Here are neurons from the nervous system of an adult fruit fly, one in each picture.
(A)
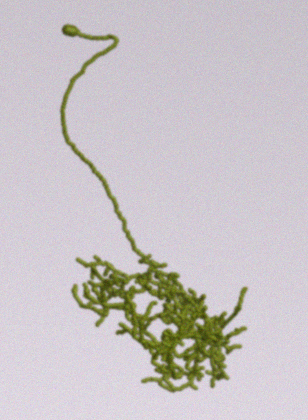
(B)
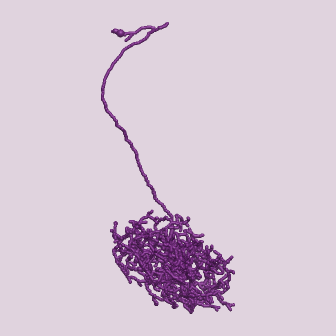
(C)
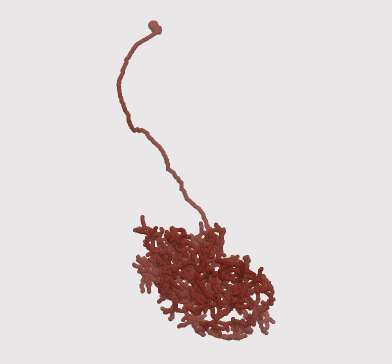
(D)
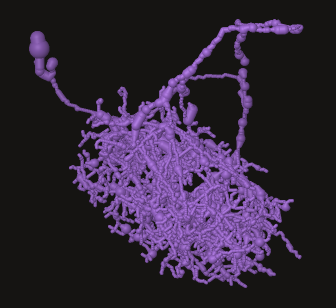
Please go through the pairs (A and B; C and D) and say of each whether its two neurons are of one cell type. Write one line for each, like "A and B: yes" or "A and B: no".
A and B: no
C and D: no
